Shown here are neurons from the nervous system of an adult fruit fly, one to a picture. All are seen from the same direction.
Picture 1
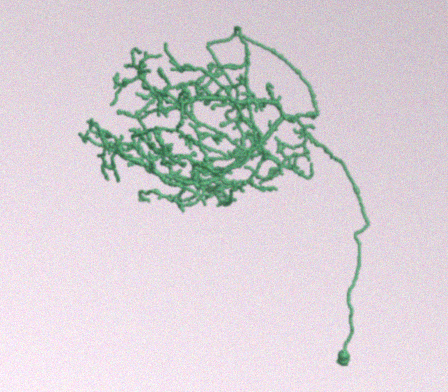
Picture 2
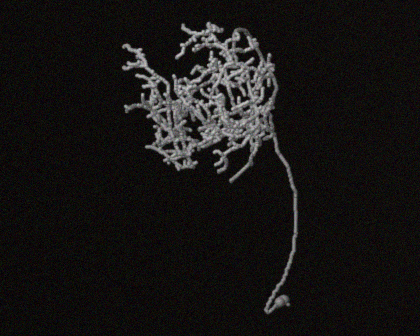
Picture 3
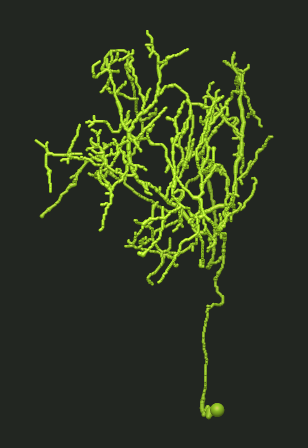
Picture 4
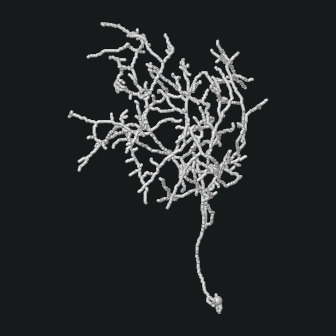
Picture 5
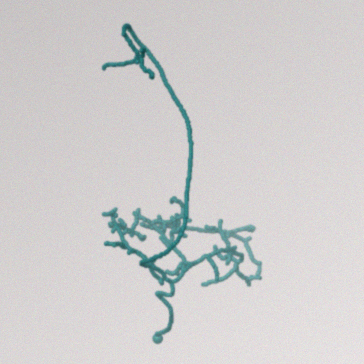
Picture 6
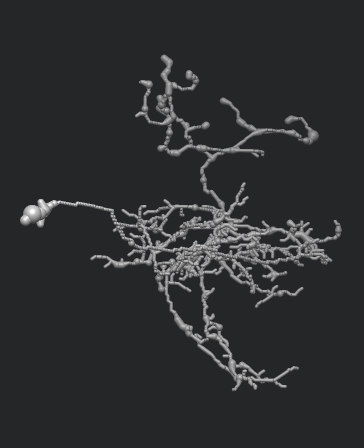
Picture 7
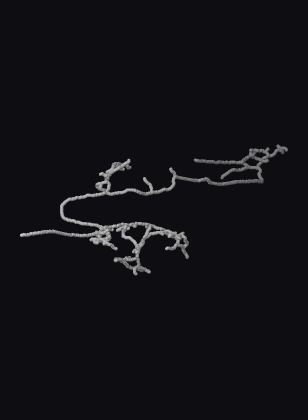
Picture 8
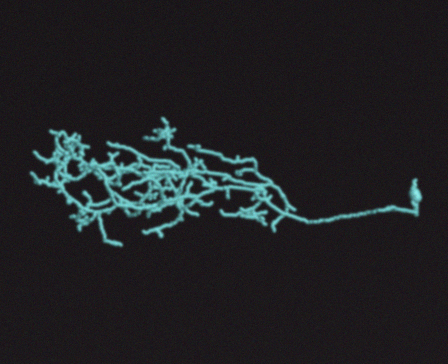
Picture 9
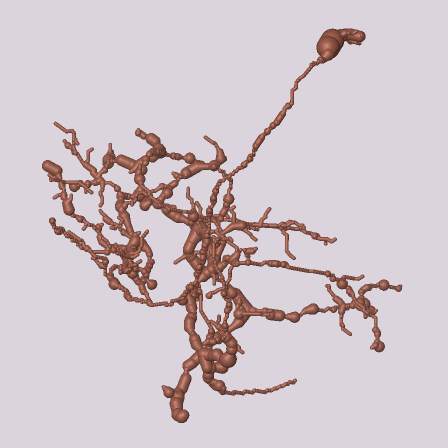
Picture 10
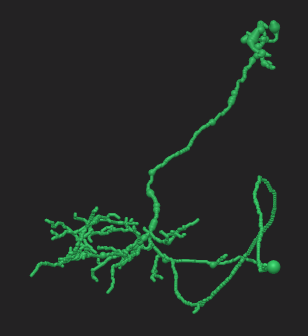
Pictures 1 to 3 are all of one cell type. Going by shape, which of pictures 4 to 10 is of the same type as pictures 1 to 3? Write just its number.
4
